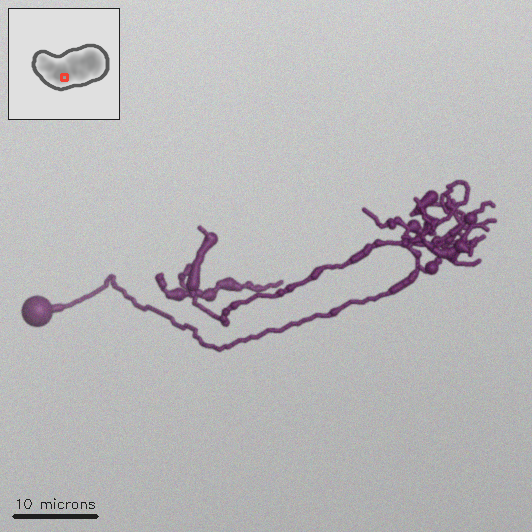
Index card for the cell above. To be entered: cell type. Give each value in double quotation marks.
"T5b"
